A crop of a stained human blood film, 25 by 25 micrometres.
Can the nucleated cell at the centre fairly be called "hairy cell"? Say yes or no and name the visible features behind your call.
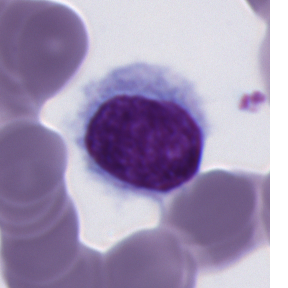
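Check one, the cytoplasm: it is pale greyish blue, which goes with hairy cell.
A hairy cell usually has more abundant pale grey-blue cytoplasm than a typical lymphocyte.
Check two, granules: none are visible in the cytoplasm, again in line with hairy cell.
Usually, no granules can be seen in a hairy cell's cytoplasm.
Check three, the nucleolus: no distinct one can be seen, matching hairy cell.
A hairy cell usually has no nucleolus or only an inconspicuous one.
Check four, the edge: the upper edge of the cytoplasm is frayed into fine, fuzzy projections. The chromatin is dark purple and densely clumped. Verdict: the name hairy cell fits, better than typical lymphocyte.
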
